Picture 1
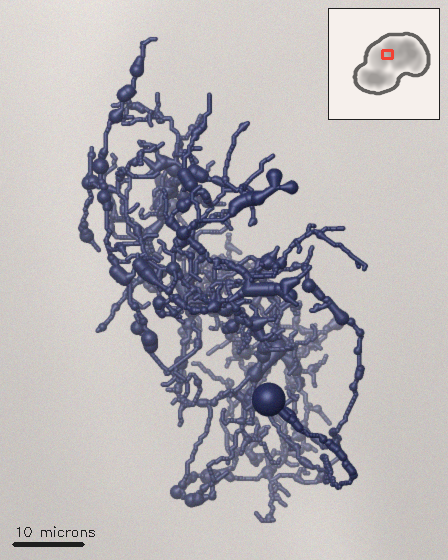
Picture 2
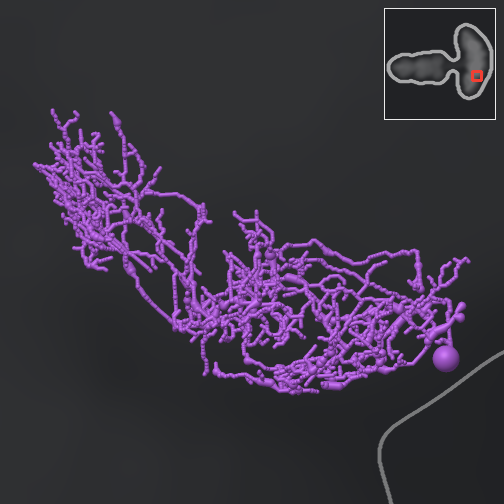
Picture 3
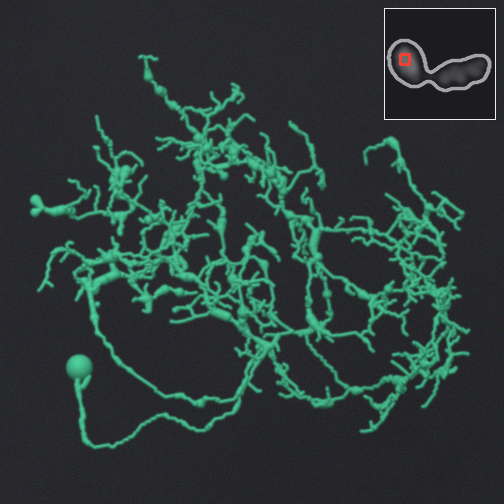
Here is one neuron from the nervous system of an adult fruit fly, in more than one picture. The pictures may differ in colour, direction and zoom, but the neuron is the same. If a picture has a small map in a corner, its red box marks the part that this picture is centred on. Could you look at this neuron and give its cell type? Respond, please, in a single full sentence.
The cell type designation of this neuron is CB1099.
